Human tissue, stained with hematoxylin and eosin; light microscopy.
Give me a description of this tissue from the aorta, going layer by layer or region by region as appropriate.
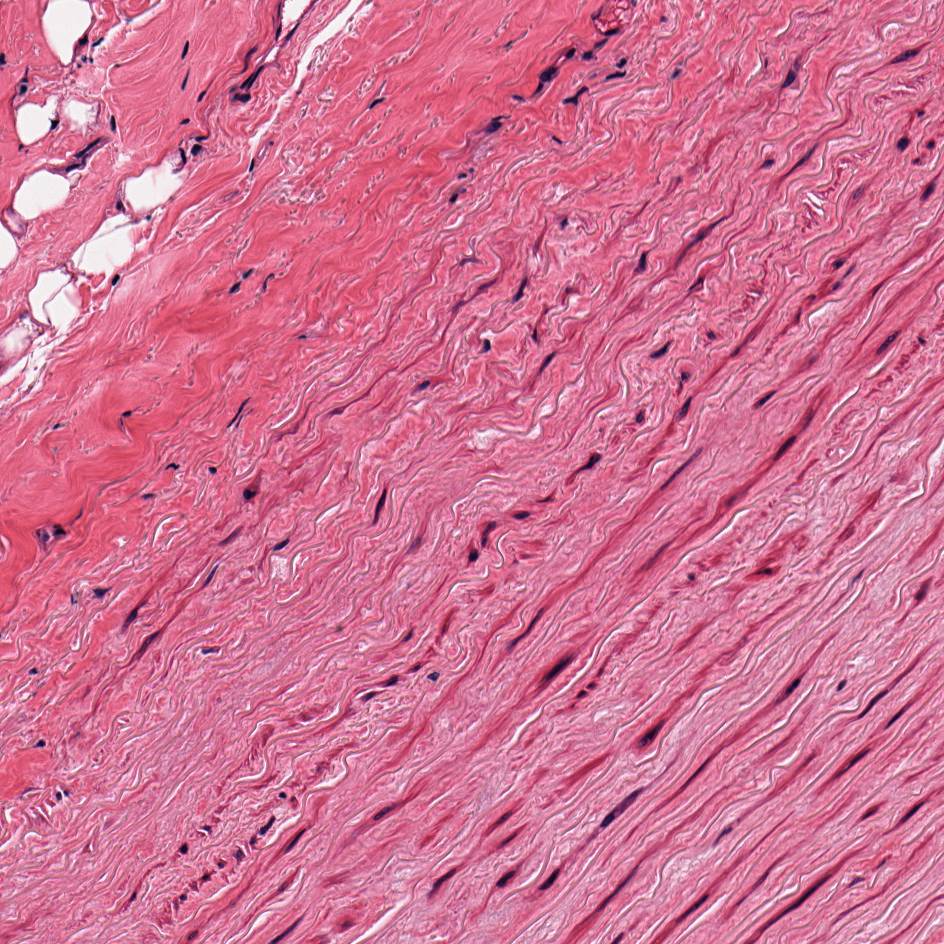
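Nuclei are sparse and widely separated by broad stretches of pink fibrous matrix. Those present are dark, elongated and spindle-shaped, and they lie parallel to the fibres. In the upper left corner there is a small cluster of empty, rounded fat cells. Epithelium and glands are absent throughout the field.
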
